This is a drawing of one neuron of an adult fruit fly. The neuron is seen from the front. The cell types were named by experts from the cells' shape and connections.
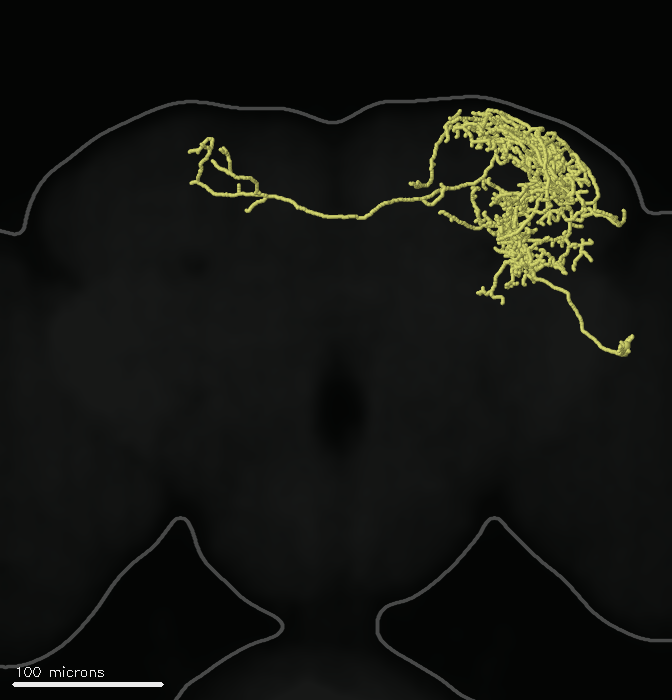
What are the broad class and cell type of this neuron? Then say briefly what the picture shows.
This is a central-brain intrinsic neuron. It is of cell type SLP457. From left to right in the picture it spans about 300 microns. The picture shows dozens of branch ends.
